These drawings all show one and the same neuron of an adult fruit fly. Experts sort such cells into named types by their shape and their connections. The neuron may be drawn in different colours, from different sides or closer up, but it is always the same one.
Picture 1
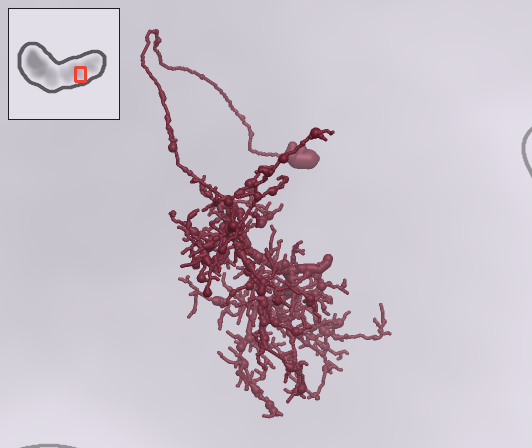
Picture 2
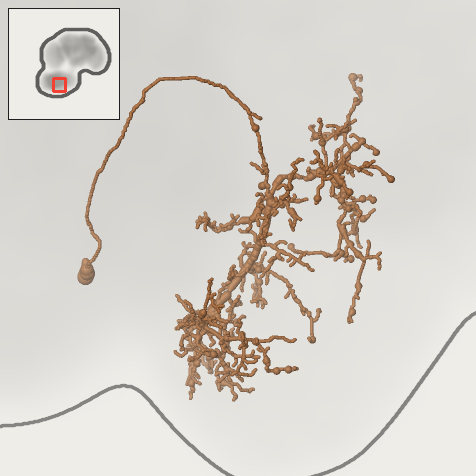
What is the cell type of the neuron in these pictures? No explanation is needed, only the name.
IN12B037_b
